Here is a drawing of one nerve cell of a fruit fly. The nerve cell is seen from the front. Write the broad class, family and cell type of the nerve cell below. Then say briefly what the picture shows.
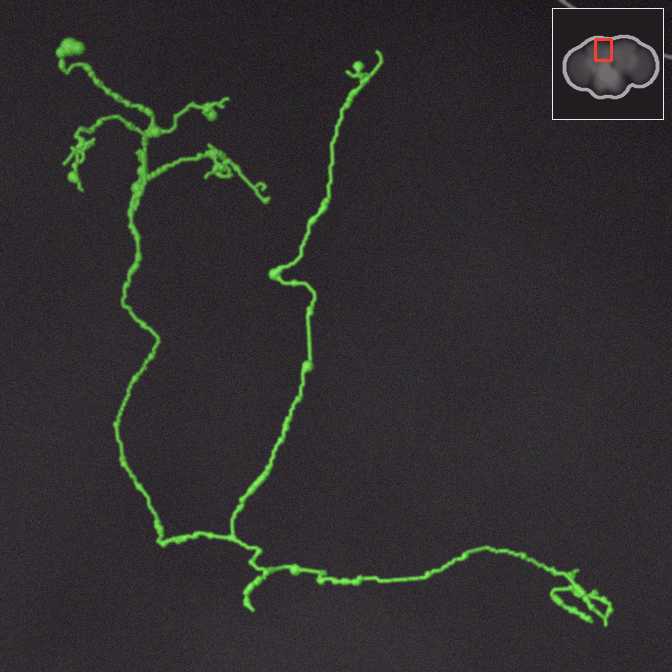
Its broad class is central-brain intrinsic neuron. Its family is called class Kenyon Cell. It is of cell type KCab-s. The cell body is at the upper left of the picture. In this view it is about as wide as it is tall.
